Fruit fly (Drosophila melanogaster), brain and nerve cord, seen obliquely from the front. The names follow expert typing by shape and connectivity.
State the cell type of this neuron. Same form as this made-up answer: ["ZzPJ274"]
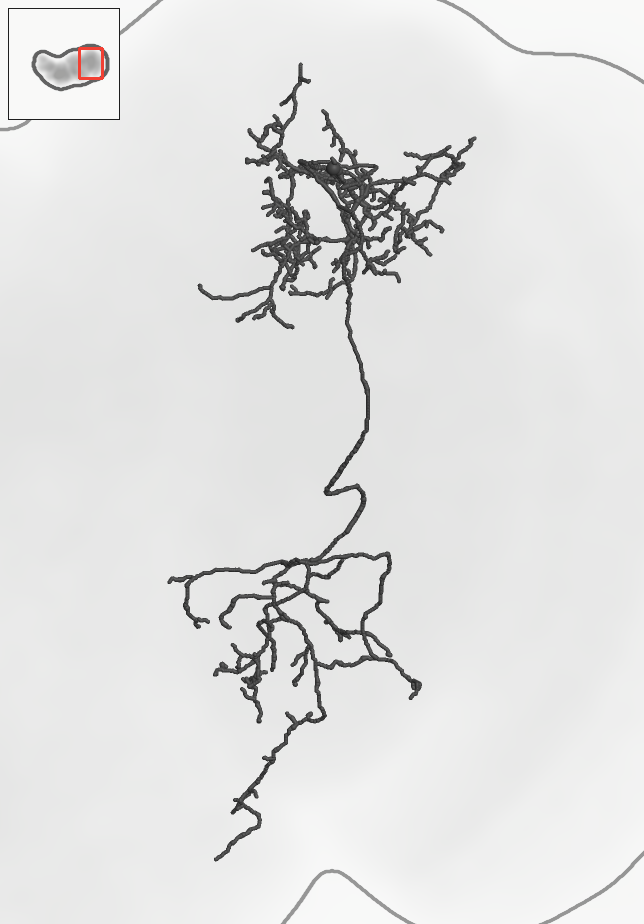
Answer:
["LHAD4a1"]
